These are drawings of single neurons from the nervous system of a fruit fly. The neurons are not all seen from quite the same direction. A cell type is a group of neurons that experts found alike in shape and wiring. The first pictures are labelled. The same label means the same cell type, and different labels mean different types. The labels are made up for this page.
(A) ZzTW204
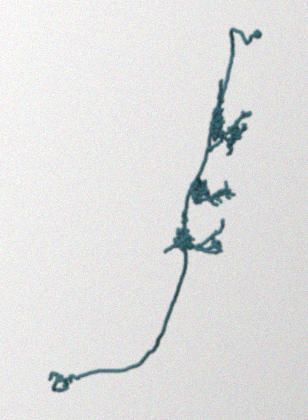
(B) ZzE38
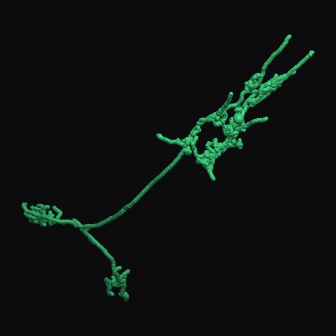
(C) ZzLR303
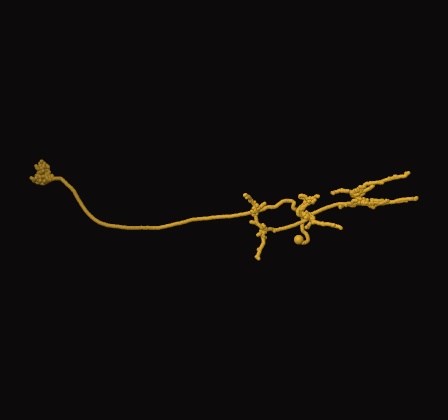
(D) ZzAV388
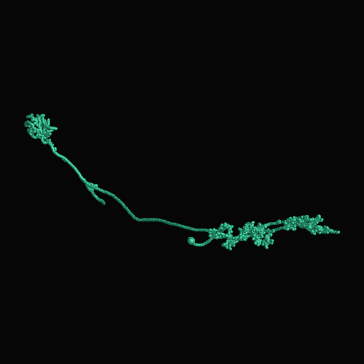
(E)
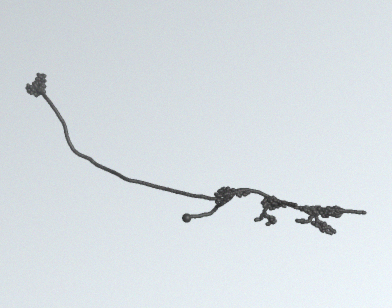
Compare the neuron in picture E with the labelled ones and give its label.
ZzLR303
